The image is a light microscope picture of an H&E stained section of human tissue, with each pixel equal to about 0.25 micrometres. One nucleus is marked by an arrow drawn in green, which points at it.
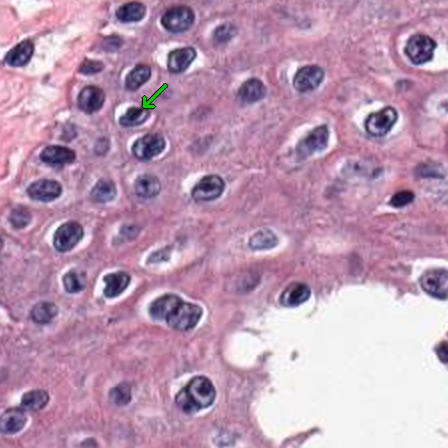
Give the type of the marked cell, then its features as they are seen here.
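The marked nucleus belongs to a squamous epithelial cell. The nucleus is oval and elongated, its long axis running roughly across the cell, with dark, unevenly clumped chromatin. A clear, pale halo surrounds the nucleus, separating it from the cytoplasm. The surrounding cytoplasm is pink and finely textured, with no sharp cell outline visible. The cell lies closely packed among other cells with oval nuclei, one of which sits directly beneath it and also has a clear halo.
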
